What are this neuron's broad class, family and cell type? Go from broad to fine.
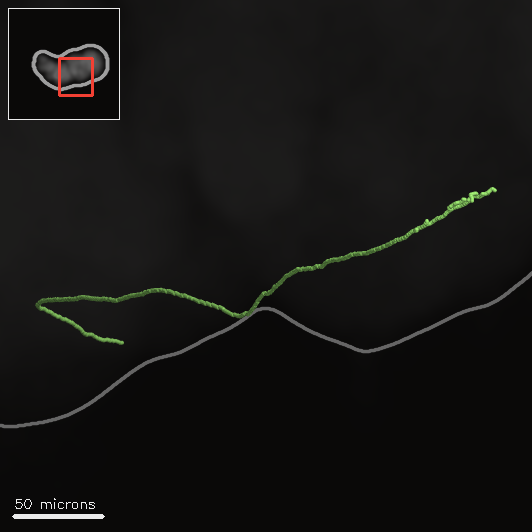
sensory neuron ascending to the brain; class gustatory; LgAG1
